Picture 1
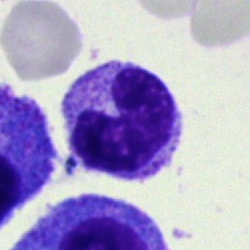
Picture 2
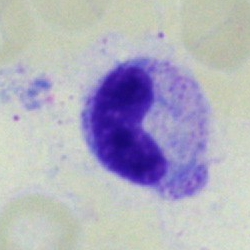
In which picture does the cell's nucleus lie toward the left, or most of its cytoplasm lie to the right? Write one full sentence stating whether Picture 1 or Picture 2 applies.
The nucleus is placed toward the left side in the cell of picture 2.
